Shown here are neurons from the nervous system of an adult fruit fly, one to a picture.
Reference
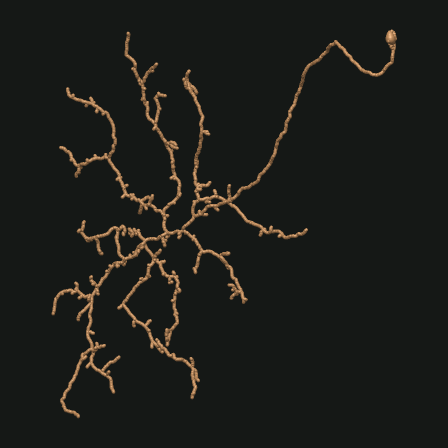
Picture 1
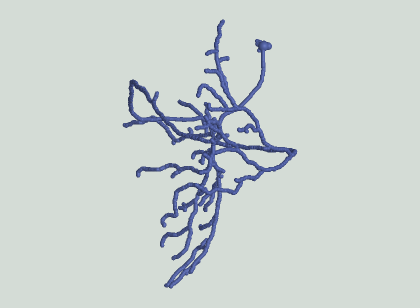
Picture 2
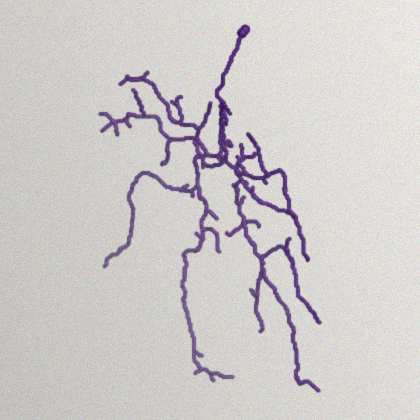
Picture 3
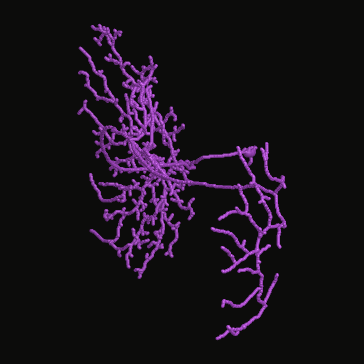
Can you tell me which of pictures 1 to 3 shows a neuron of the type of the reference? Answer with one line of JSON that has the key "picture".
{"picture": 2}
